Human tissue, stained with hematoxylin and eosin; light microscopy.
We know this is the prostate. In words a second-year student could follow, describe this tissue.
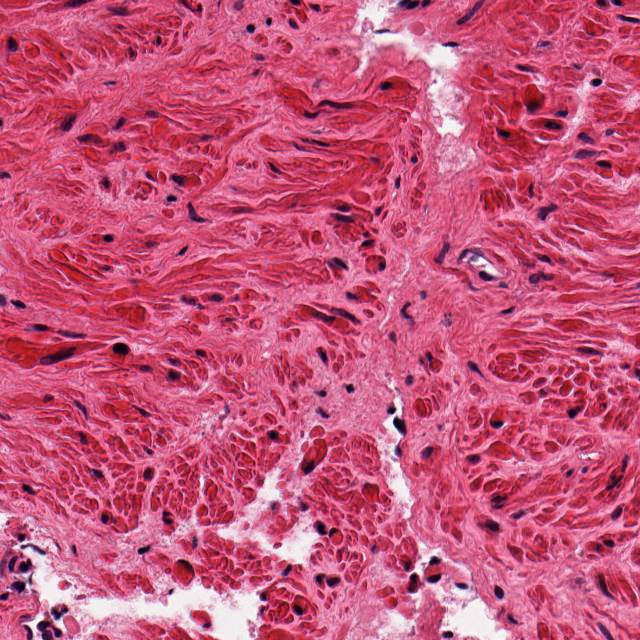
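It's smooth muscle all the way across, in interlacing bundles cut in different planes. The muscle cell cytoplasm is strongly eosinophilic, a deep red. You won't find any epithelium or glands, and there are no fat cells either.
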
